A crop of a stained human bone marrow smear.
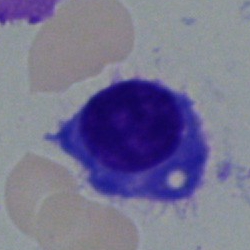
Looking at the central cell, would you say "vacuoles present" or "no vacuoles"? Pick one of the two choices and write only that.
Vacuoles present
